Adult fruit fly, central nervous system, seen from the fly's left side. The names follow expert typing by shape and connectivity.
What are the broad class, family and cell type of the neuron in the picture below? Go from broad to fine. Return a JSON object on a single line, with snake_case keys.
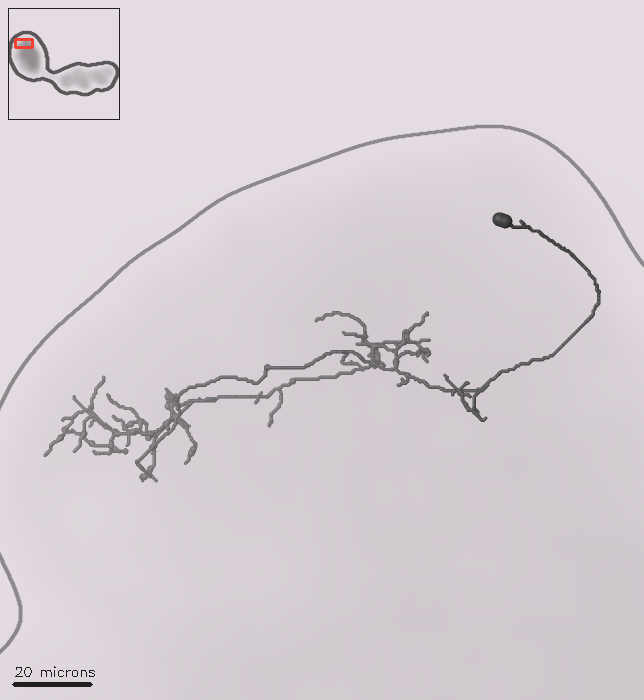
{"broad_class": "central-brain intrinsic neuron", "family": "hemilineage SLPad1_posterior", "cell_type": "CB2736"}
